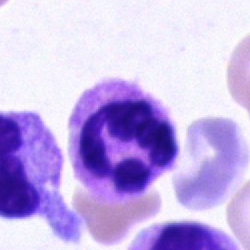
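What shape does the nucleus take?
It curves round into a near-ring enclosing a pale central area; no nucleoli are visible.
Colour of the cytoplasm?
Pale pinkish-lilac, without vacuoles.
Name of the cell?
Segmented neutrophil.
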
